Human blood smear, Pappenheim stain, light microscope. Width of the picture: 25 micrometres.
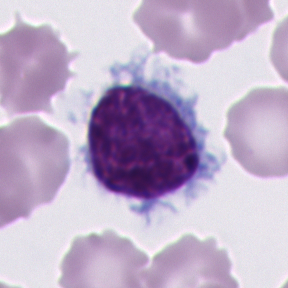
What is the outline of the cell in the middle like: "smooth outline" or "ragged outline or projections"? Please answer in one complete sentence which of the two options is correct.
The cell has an edge that is ragged or frayed, or carries projections, blebs or tags.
